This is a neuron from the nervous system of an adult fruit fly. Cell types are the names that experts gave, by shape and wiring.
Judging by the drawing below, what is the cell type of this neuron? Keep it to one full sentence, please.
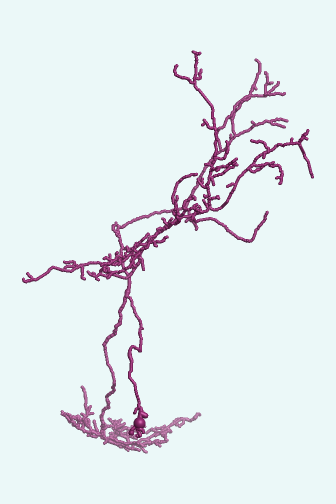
The neuron is of cell type GNG527.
